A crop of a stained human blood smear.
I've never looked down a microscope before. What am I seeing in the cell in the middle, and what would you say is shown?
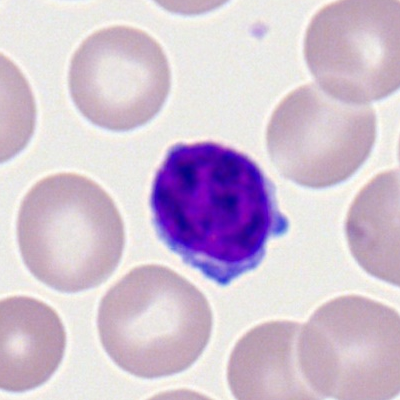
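Looking at the outline, it's roughly round, though the edge is slightly uneven. The chromatin seems dense and dark purple, with coarse clumps. There's only a scant pale blue rim of cytoplasm, and I'd say it's widest along the lower edge. On the right, a small blue bulge of cytoplasm projects outward. So this one is a lymphocyte.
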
